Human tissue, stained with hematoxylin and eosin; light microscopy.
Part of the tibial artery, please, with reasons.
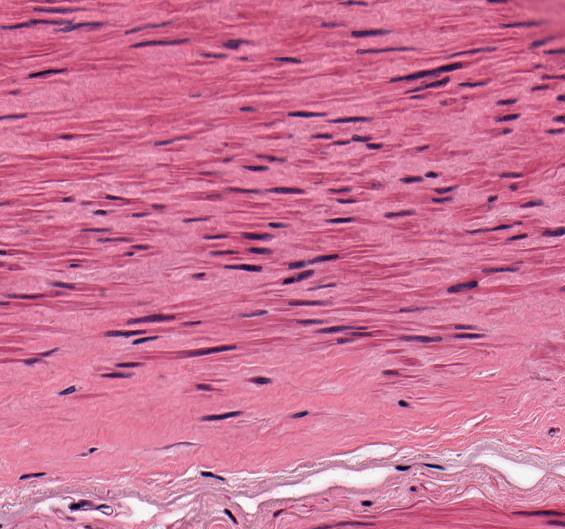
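Tunica media occupies nearly the whole field, as dense pink fibrous tissue with fibres running roughly horizontally. Dark purple, elongated, spindle-shaped nuclei lie with their long axes parallel to the fibres, in uniformly eosinophilic material where individual cell borders cannot be made out.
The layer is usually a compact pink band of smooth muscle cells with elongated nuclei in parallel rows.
A narrow band of looser, wavier fibres separated by white clefts runs along the bottom edge.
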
